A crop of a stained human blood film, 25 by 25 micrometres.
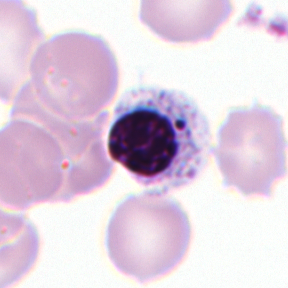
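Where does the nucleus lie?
Off-centre, toward the left side of the cell.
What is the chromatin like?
Dark and densely clumped.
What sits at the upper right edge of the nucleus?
A small dark round dot.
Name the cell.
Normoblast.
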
